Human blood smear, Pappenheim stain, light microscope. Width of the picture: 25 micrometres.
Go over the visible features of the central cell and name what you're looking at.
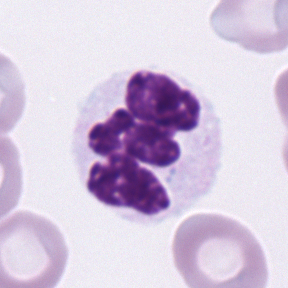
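Beginning with the nucleus, no nucleoli are visible in it. The cytoplasm is pale pinkish-lilac and holds fine, faint lilac granules. As a last check, no vacuoles are seen in the cytoplasm. The central cell is a segmented neutrophil.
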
